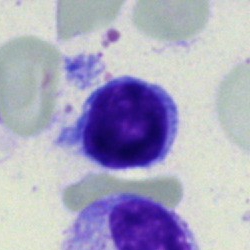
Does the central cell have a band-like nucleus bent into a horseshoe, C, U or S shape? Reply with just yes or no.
No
